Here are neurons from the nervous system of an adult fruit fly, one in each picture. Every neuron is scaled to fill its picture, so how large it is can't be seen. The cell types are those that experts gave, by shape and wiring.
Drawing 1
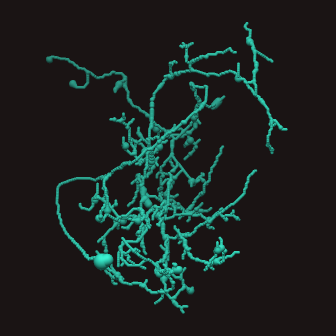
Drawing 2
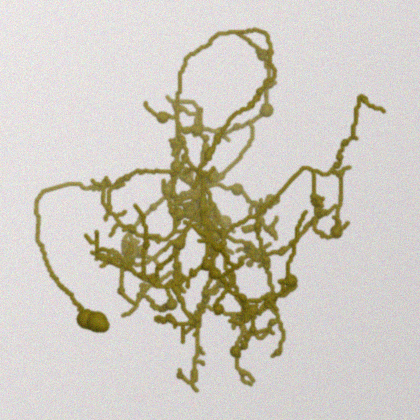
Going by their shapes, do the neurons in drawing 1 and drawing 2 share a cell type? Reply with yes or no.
yes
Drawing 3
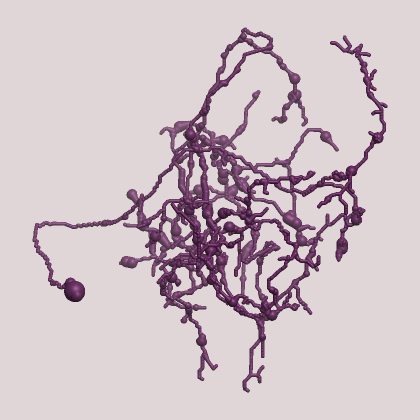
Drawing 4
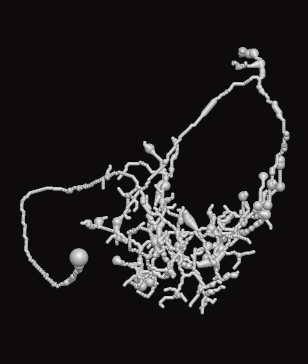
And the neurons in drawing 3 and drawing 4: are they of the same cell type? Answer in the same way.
yes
